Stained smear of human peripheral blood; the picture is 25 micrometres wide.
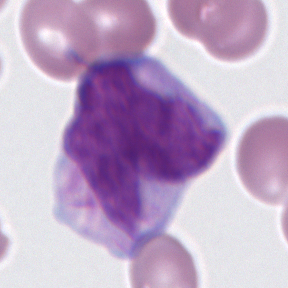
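Atypical promyelocyte in a stained smear of human peripheral blood, the nucleated cell at the centre. The cell measures about 18 by 15 micrometres, and its nucleus fills about 60% of the cell's area. A limb of the nucleus runs down from the upper part into the lower half of the cell. The chromatin is dark purple with a streaky, strand-like texture. The pale blue cytoplasm is widest at the lower left.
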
